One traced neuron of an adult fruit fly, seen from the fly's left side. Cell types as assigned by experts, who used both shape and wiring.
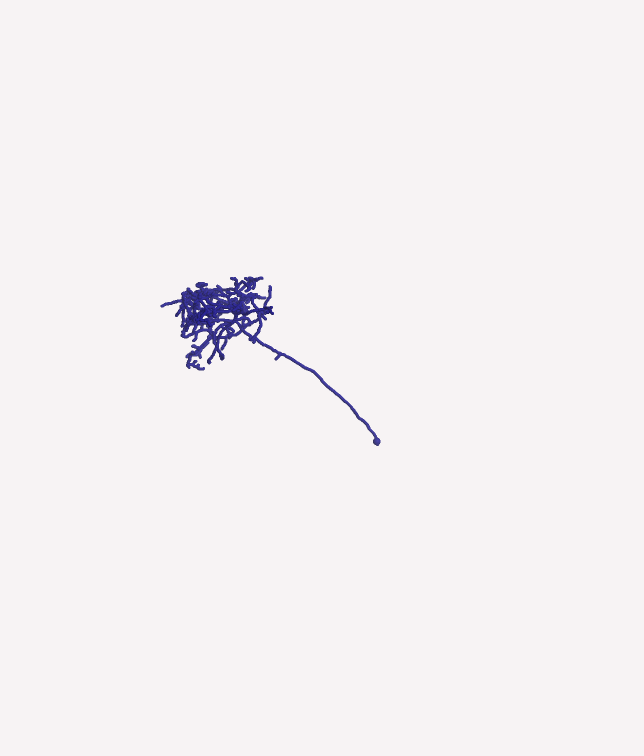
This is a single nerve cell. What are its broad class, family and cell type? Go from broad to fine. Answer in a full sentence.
A nerve-cord intrinsic neuron of hemilineage 12A, type IN12A052_b.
